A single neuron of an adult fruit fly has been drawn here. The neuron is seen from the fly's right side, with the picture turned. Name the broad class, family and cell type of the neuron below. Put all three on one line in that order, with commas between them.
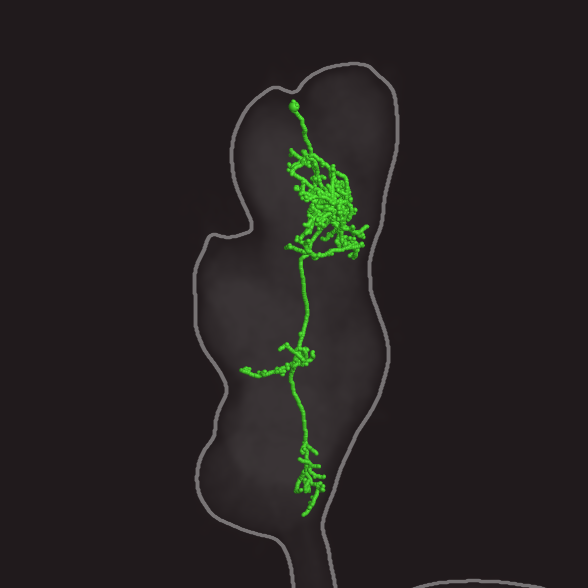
nerve-cord intrinsic neuron, hemilineage 03B, IN03B025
